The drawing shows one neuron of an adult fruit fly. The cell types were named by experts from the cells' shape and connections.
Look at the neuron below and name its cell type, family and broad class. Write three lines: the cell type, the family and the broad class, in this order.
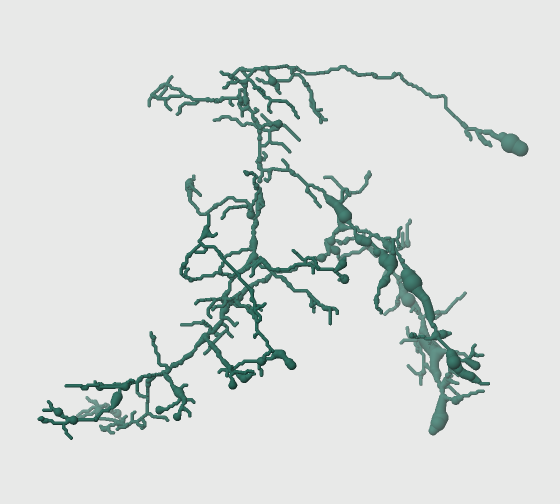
IN19A096
hemilineage 19A
nerve-cord intrinsic neuron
